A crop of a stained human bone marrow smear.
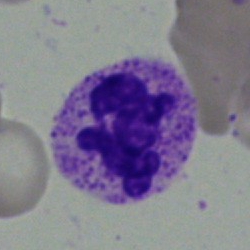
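Segmented neutrophil, the central cell in a stained human bone marrow smear. First, the outline is round and smooth. Second, the chromatin is dense and stains dark purple. Third, a moderate rim of pale pinkish-lilac cytoplasm surrounds the nucleus. Finally, no vacuoles are seen in the cytoplasm.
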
